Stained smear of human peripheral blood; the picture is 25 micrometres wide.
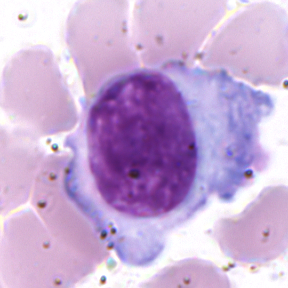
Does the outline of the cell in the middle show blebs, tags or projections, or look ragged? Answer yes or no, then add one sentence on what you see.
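Yes. The cell outline is irregular, with a scalloped, frayed edge on the right.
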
